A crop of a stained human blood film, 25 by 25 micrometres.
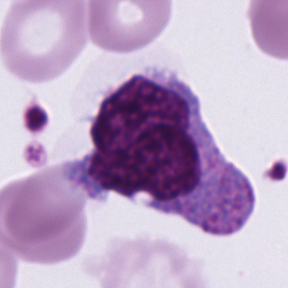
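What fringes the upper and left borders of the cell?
Fine, frayed, hair-like projections.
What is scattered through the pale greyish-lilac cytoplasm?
Fine reddish-purple granules.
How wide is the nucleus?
About 11 micrometres across, with a small clear space at its lower edge.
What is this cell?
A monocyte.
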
